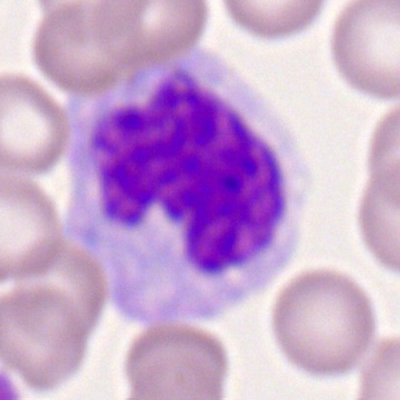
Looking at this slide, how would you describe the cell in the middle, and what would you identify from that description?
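An irregular, folded nucleus carries a notch on its lower-left side. Its chromatin is mottled, with darker patches separated by paler gaps. Pale grey-blue cytoplasm surrounds it, lying in its widest band below the nucleus. The cell is a monocyte.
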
